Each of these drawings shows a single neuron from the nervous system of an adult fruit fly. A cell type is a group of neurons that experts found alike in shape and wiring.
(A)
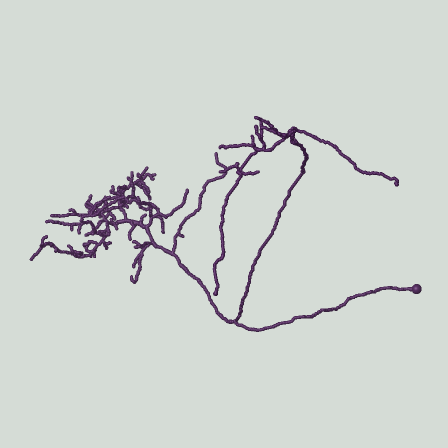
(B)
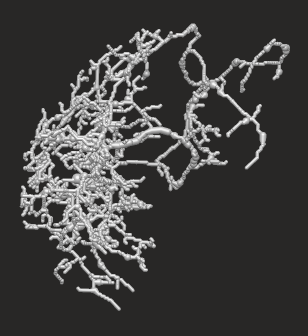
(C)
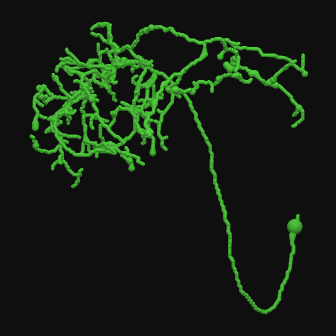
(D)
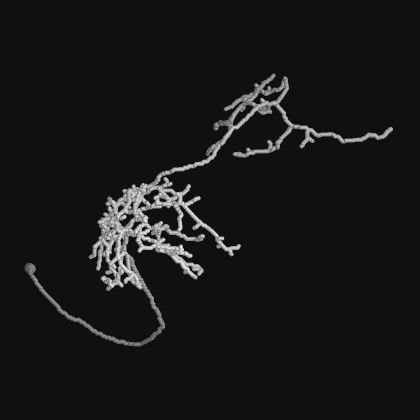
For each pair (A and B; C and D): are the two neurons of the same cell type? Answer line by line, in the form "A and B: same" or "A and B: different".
A and B: different
C and D: same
